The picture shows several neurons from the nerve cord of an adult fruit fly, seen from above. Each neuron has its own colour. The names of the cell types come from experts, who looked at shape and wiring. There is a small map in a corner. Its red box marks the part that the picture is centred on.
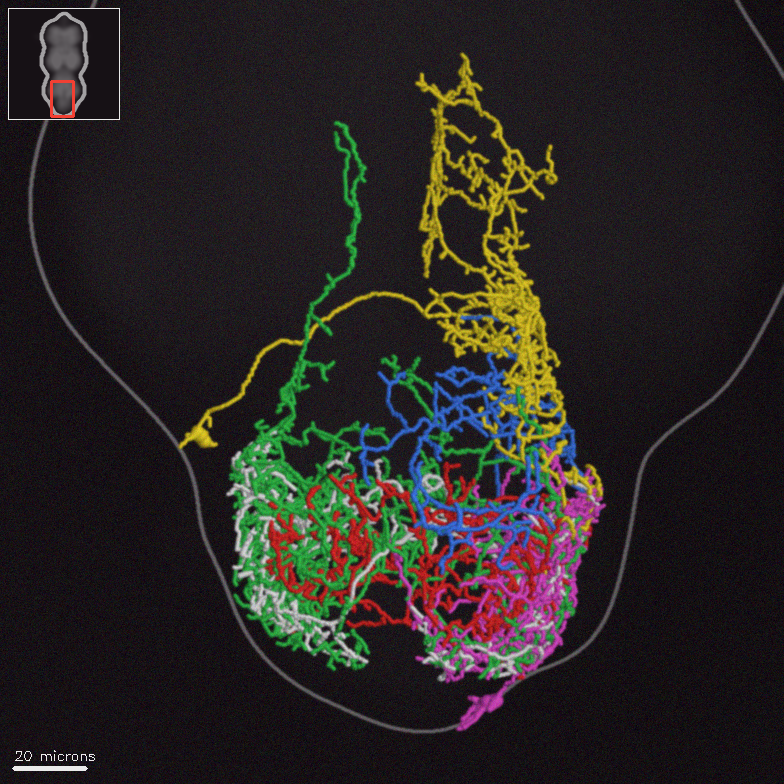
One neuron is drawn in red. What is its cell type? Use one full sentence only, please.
By its cell type, the neuron is INXXX418.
